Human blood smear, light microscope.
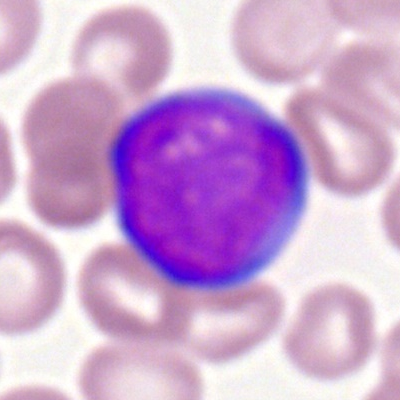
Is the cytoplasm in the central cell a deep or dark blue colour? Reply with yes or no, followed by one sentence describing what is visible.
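Yes. The rim of cytoplasm is deep blue.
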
